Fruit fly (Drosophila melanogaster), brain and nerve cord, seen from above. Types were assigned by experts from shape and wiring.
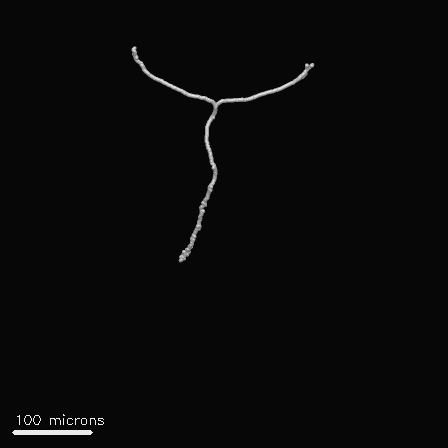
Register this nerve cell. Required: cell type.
SNpp53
